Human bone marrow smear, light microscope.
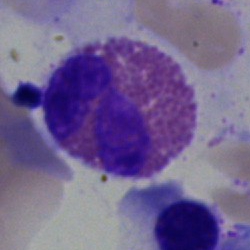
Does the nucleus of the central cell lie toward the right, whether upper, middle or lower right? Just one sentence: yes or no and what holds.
No, the nucleus sits toward the left, whether upper, middle or lower.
